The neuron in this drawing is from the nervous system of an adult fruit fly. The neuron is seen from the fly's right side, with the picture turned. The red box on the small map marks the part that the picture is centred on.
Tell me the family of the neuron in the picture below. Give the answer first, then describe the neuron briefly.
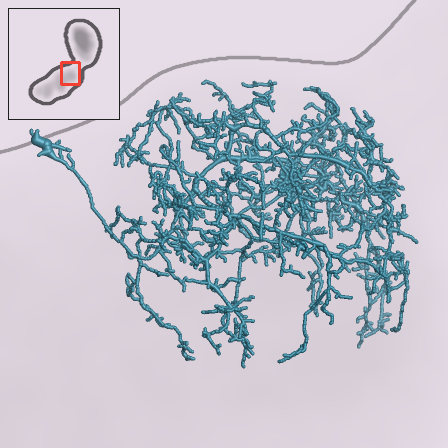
The family is hemilineage 21A. It is a nerve-cord intrinsic neuron. More than a hundred branch ends can be seen. In this view it is wider than it is tall.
